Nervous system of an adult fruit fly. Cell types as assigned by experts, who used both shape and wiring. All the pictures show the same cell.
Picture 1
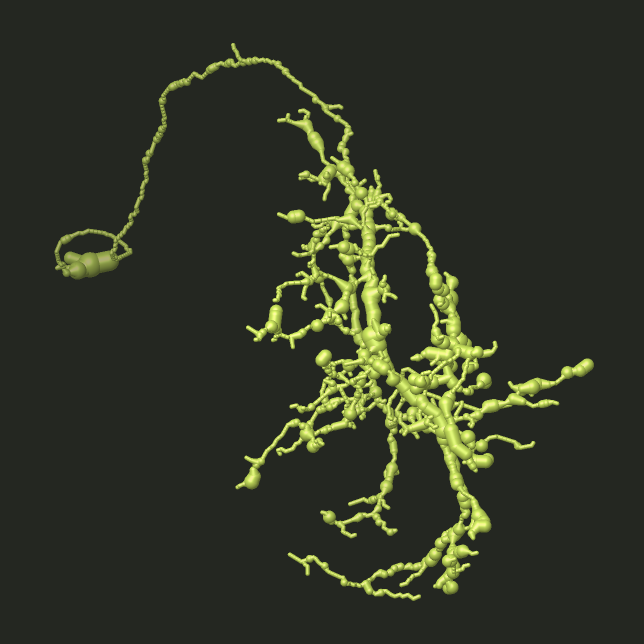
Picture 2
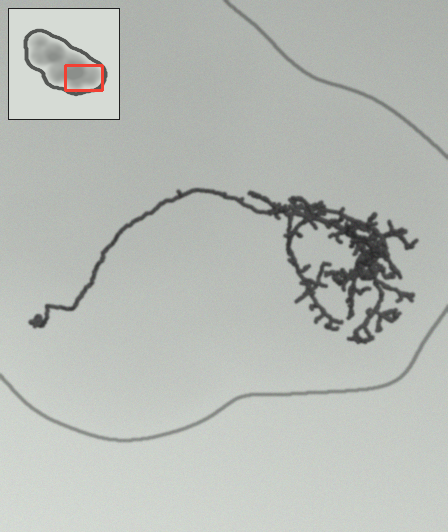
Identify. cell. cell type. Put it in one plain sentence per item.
The cell type is IN12B026.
